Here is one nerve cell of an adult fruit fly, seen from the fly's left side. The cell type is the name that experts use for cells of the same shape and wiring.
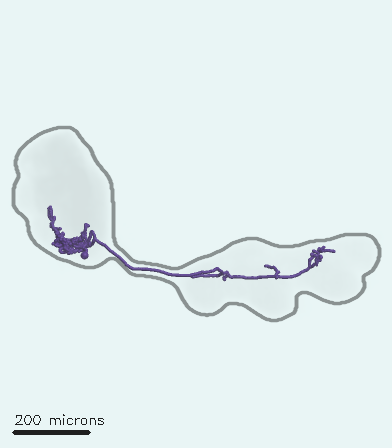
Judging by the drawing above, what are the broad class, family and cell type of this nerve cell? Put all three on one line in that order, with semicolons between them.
descending neuron; DNge; DNge128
